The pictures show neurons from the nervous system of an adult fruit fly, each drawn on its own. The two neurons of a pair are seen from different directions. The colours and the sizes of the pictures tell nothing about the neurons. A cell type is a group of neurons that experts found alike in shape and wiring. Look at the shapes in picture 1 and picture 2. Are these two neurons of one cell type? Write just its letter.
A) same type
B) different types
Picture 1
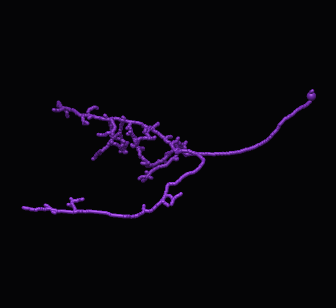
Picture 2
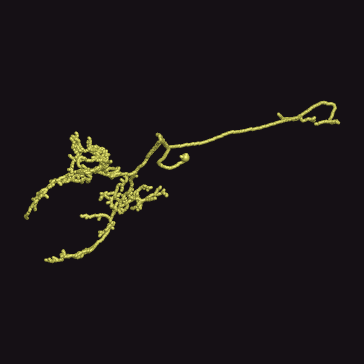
B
